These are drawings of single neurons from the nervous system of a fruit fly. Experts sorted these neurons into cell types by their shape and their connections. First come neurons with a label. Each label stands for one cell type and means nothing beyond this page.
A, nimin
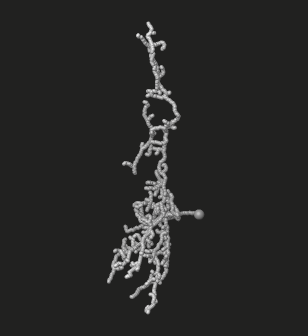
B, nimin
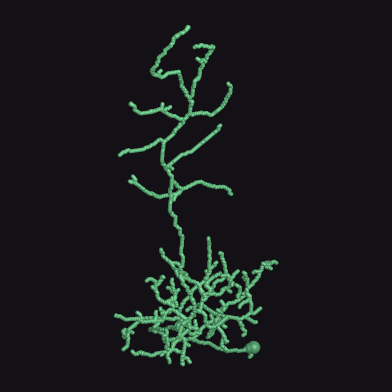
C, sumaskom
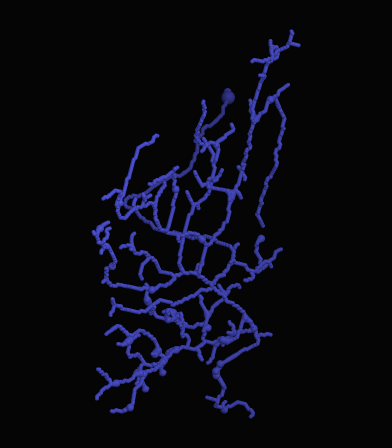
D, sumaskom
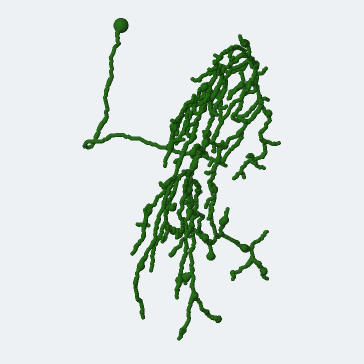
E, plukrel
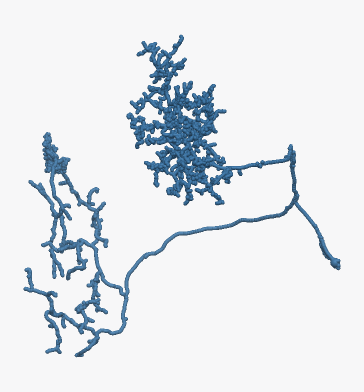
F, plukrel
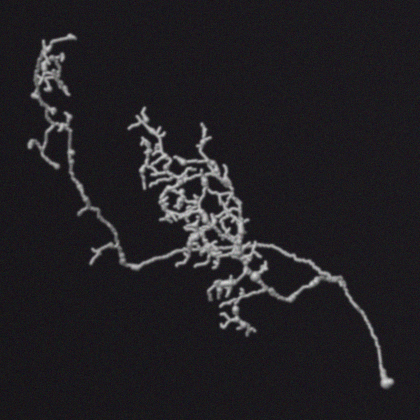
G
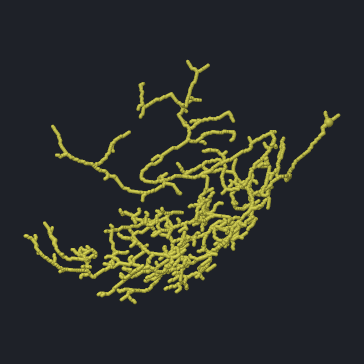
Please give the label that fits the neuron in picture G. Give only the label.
nimin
